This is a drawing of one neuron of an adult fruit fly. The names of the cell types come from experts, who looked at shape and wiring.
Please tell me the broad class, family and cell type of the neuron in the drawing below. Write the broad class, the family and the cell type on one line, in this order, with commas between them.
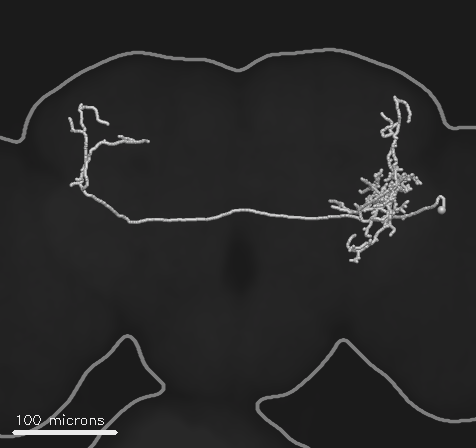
central-brain intrinsic neuron, hemilineage VLPl&d1_lateral, CB4165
